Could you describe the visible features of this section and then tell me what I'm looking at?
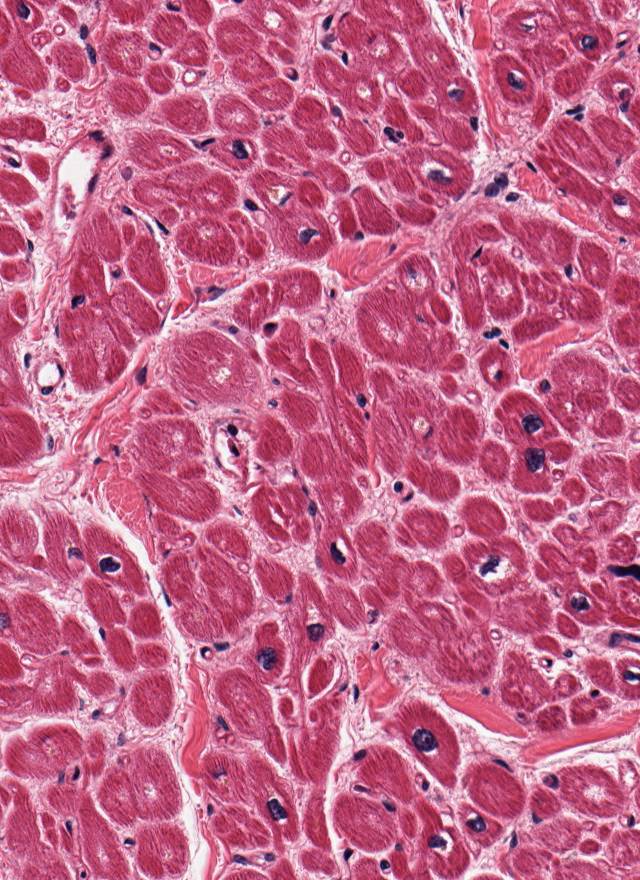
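Most muscle fibres are cut in cross-section and gathered into groups separated by pale connective tissue septa. Many of these cross-cut fibres show a pale clear zone at their centre, around or in place of the nucleus. Their cytoplasm stains deep pink and has a fine fibrillar texture. Between the fibres lies pale pink fibrous stroma with small dark elongated nuclei. The section is from the atrial appendage of the heart.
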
